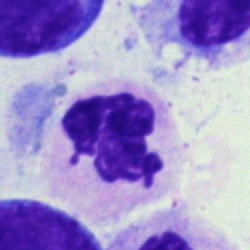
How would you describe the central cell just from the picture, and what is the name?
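In outline the cell is roughly round. Its nucleus is irregular and folded into several lobes. The chromatin is dark purple and densely clumped. Cytoplasm is abundant and pale pink. The cell is a segmented neutrophil.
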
